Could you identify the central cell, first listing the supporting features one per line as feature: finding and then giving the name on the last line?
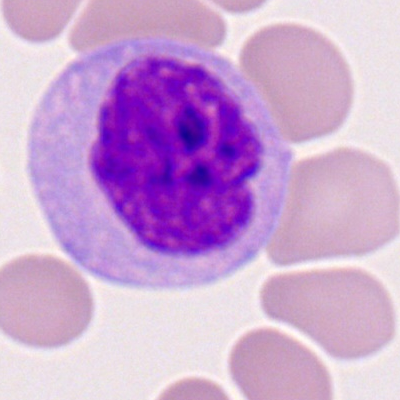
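Nucleus: off-centre, toward upper right
Chromatin: dark purple clumps, paler areas between
Cytoplasm colour: pale blue
Cytoplasm extent: broad rim around nucleus
Identity: monocyte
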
